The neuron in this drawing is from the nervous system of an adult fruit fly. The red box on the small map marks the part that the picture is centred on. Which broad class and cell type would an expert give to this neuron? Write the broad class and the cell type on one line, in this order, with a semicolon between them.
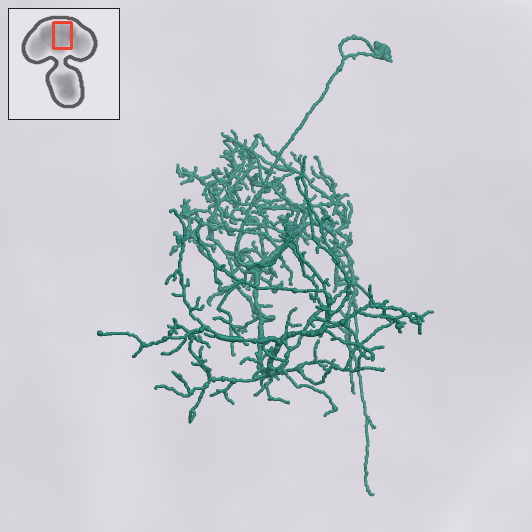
central-brain intrinsic neuron; LAL009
